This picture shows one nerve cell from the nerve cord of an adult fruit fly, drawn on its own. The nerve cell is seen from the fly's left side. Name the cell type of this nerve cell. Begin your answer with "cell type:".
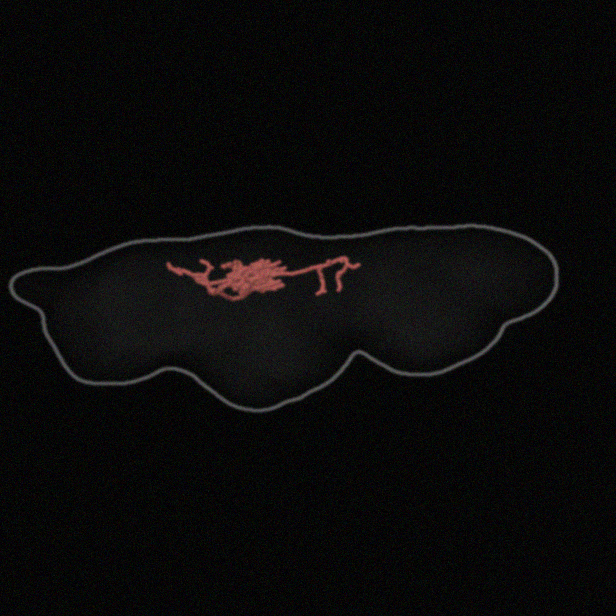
cell type: IN18B039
